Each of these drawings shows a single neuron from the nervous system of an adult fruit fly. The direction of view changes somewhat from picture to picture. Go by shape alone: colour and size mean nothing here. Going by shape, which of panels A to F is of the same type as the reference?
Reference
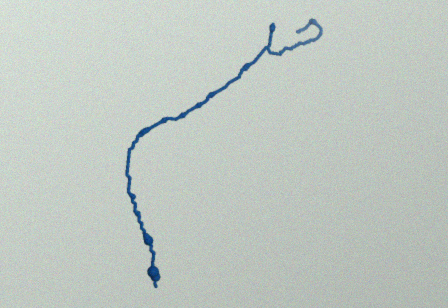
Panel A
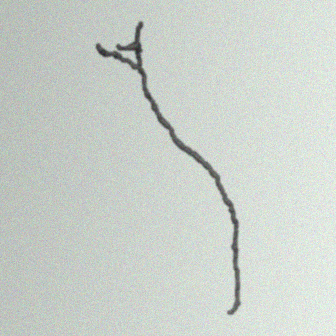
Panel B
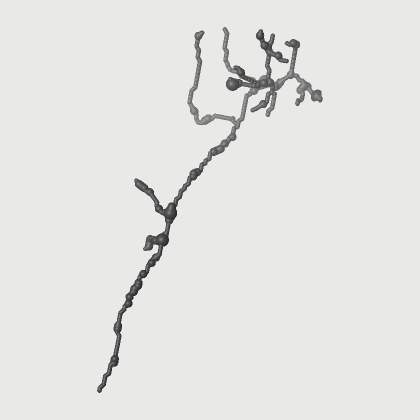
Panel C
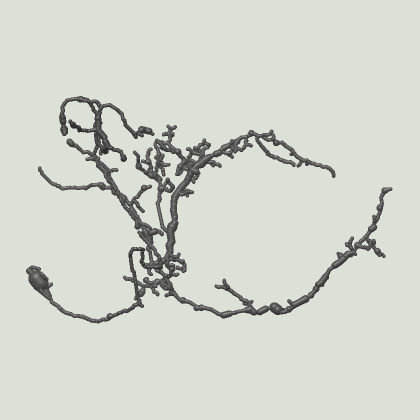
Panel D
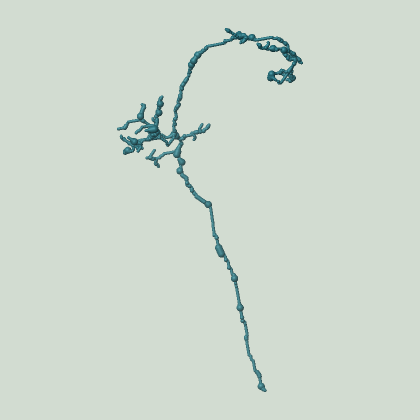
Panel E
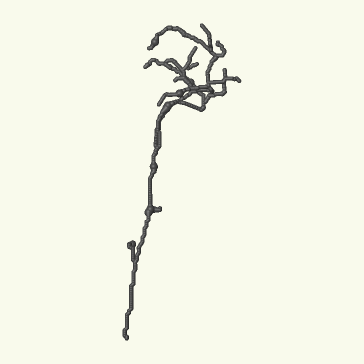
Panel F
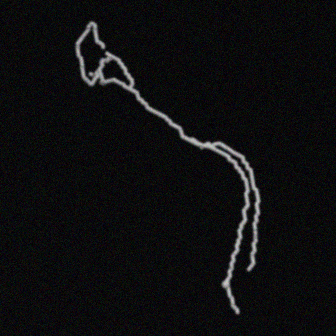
F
